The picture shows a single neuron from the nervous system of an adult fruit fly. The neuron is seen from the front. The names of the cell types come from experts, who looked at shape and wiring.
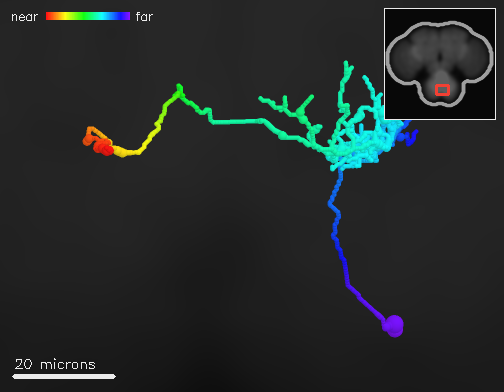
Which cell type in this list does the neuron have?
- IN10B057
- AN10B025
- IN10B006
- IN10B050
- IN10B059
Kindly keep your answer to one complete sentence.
Regarding its cell type, the neuron is IN10B050.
